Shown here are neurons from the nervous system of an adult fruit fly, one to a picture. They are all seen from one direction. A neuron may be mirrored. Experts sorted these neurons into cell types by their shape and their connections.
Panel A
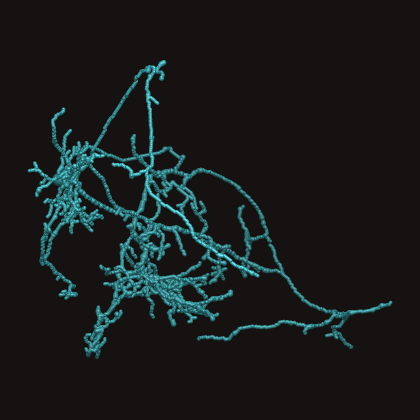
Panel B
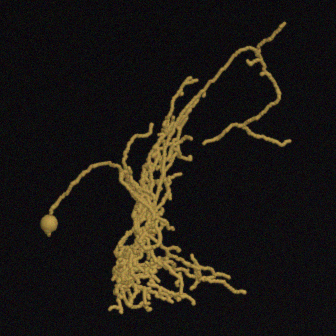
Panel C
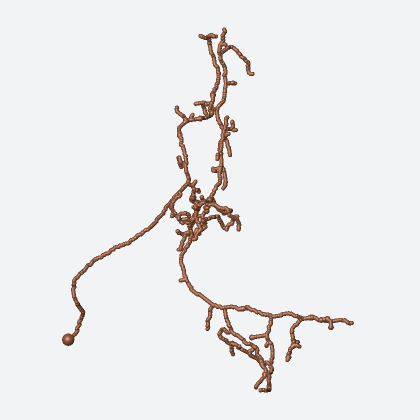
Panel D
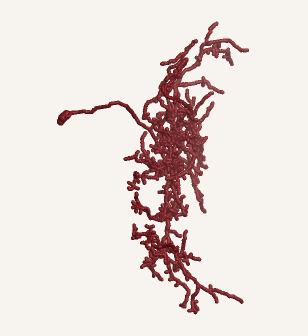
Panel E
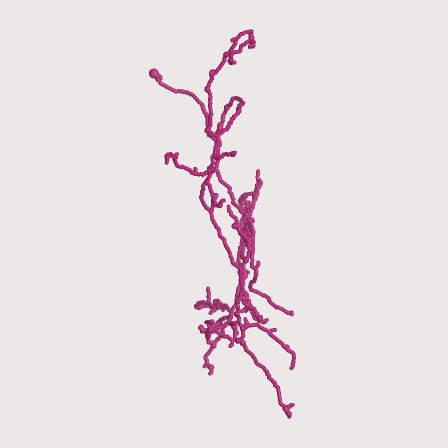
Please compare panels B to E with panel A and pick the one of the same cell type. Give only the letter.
B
